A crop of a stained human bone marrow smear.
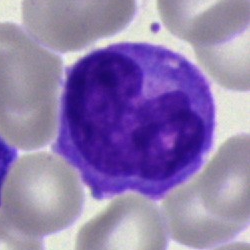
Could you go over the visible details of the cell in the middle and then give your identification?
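The cell is roughly round, its edge slightly irregular and bumpy along the lower left. Its chromatin stains dark purple and is coarse and patchy, not fine and even. The cytoplasm shows no distinct granules and no clear vacuoles. This cell is a monocyte.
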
